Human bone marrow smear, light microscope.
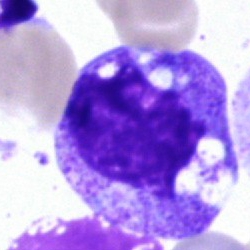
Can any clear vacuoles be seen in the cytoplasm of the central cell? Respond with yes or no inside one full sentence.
Yes, the cytoplasm of this cell is vacuolated, with one or more clear vacuoles.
